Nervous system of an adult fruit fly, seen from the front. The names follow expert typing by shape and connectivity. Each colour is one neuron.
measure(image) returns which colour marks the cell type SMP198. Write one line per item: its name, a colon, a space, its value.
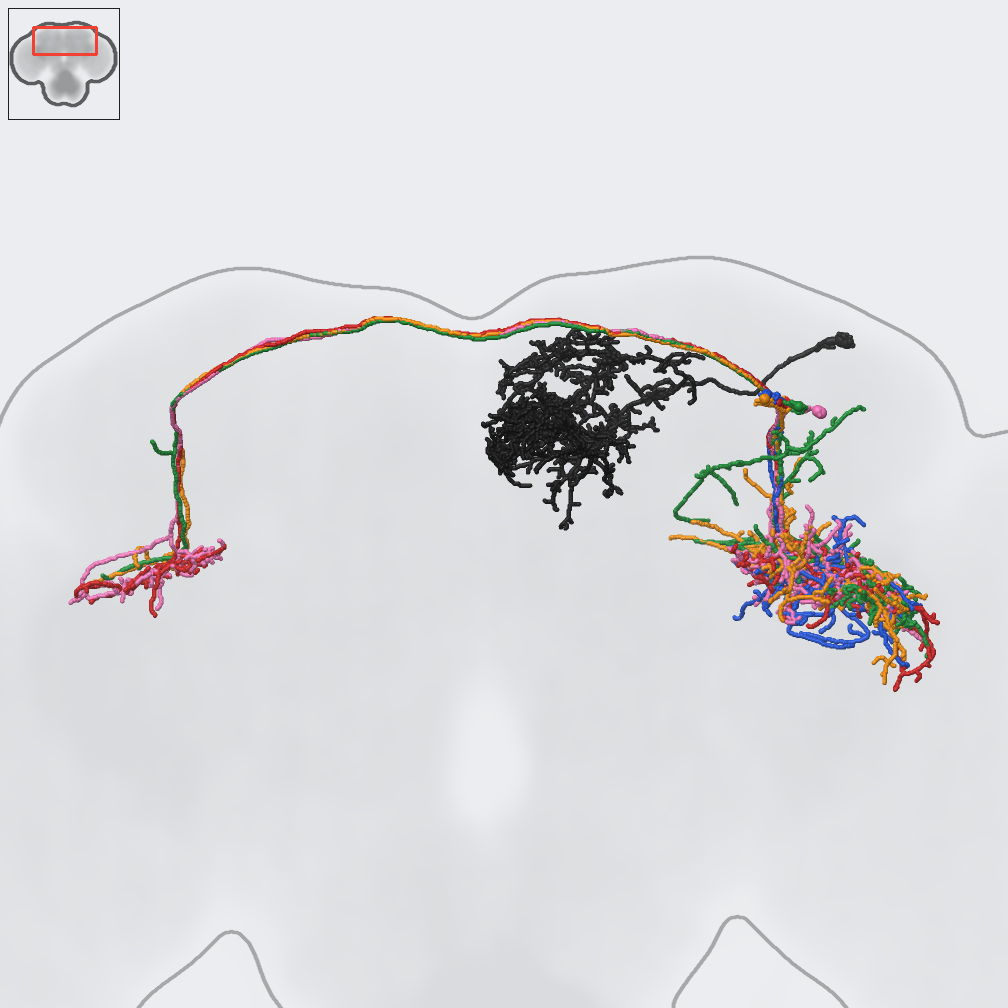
colour: black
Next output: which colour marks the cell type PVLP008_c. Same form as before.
colour: green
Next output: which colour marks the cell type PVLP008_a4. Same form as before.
colour: pink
